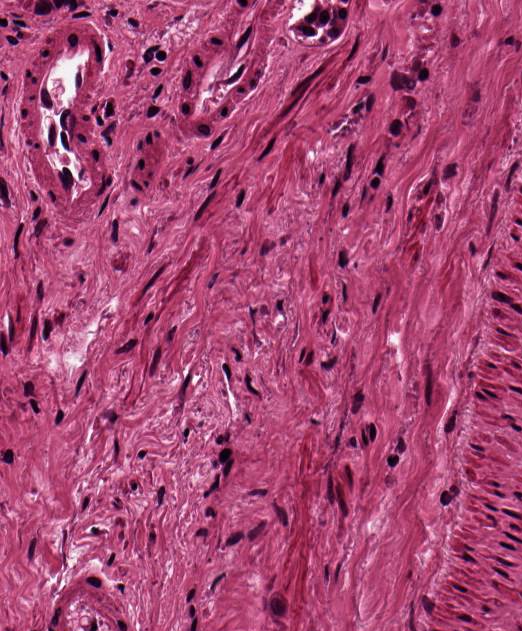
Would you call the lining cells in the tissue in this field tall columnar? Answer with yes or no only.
Yes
